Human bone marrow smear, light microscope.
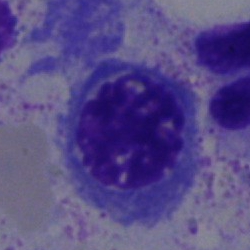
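Erythroblast, the cell in the middle of a stained human bone marrow smear. Its outline is roughly round. Look at the chromatin: coarse, clumped into dark blocks with pale gaps between them. A moderate rim of blue cytoplasm surrounds the nucleus on every side, and you will find no distinct granules in it.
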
